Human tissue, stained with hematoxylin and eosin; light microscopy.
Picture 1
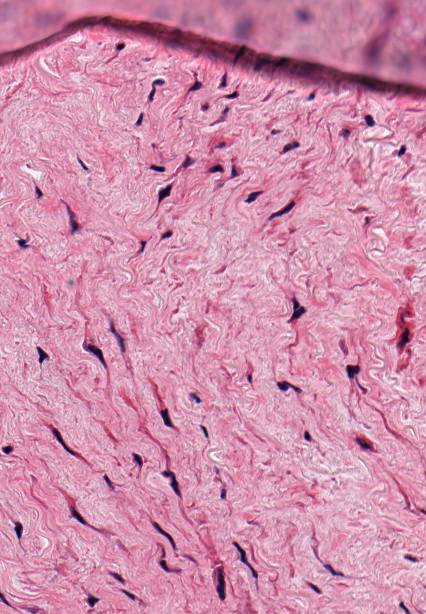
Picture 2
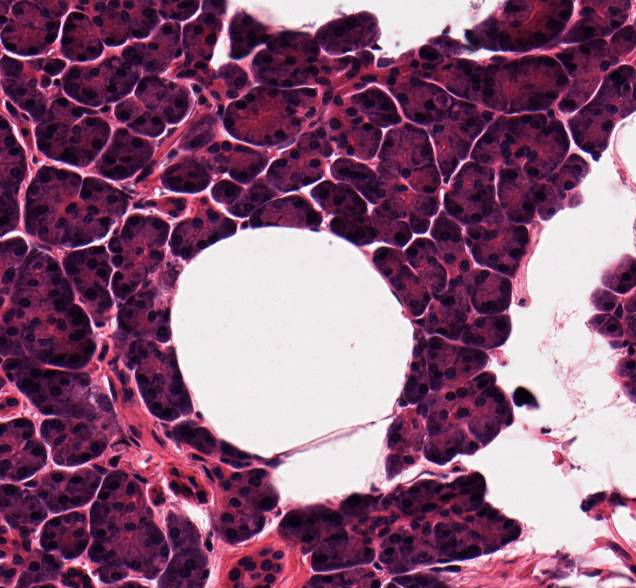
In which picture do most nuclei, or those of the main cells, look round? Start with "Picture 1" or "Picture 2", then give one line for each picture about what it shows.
Picture 2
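What picture 1 shows: Scattered fibroblasts have dark, elongated, spindle-shaped nuclei.
What picture 2 shows: The acinar cells are pyramidal, with round dark nuclei lying towards the outer edge of each acinus.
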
